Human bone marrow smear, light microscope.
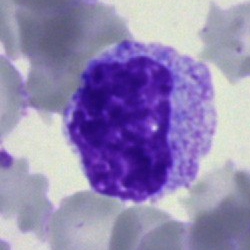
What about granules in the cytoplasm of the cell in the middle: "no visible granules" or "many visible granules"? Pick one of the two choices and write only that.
Many visible granules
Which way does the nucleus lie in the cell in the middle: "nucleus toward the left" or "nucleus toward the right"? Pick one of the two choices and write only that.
Nucleus toward the left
